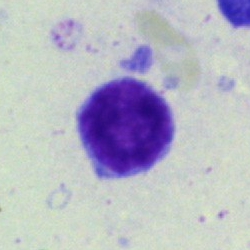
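Lymphocyte, the cell in the middle of this stained bone marrow smear: its outline is roughly round, though a few edges look slightly angular. The nucleus seems to fill nearly the whole cell, and dark purple chromatin runs across all of it. I can't find any vacuoles anywhere in the cell.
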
